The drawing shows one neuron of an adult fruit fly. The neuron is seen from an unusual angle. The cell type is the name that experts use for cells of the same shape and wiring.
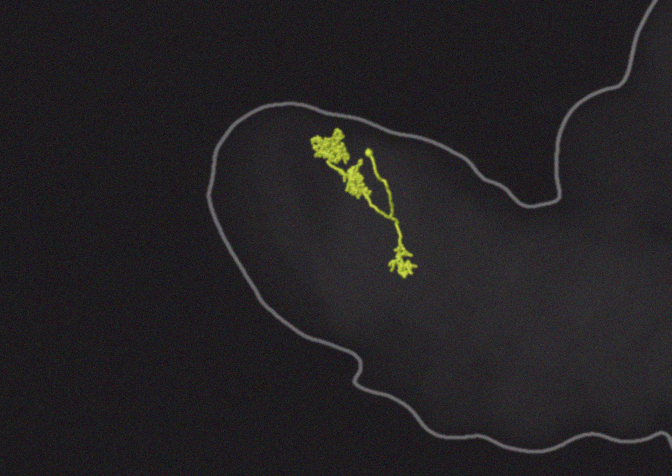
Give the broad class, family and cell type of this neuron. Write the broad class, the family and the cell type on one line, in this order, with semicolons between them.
visual projection neuron; hemilineage VPNd1; LPLC2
